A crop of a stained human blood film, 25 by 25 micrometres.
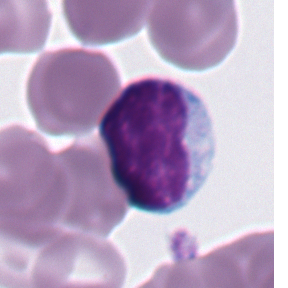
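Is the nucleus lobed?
No, it is a single unlobed mass.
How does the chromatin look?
Dense and dark purple.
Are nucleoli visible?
None can be seen.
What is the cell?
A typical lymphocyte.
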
